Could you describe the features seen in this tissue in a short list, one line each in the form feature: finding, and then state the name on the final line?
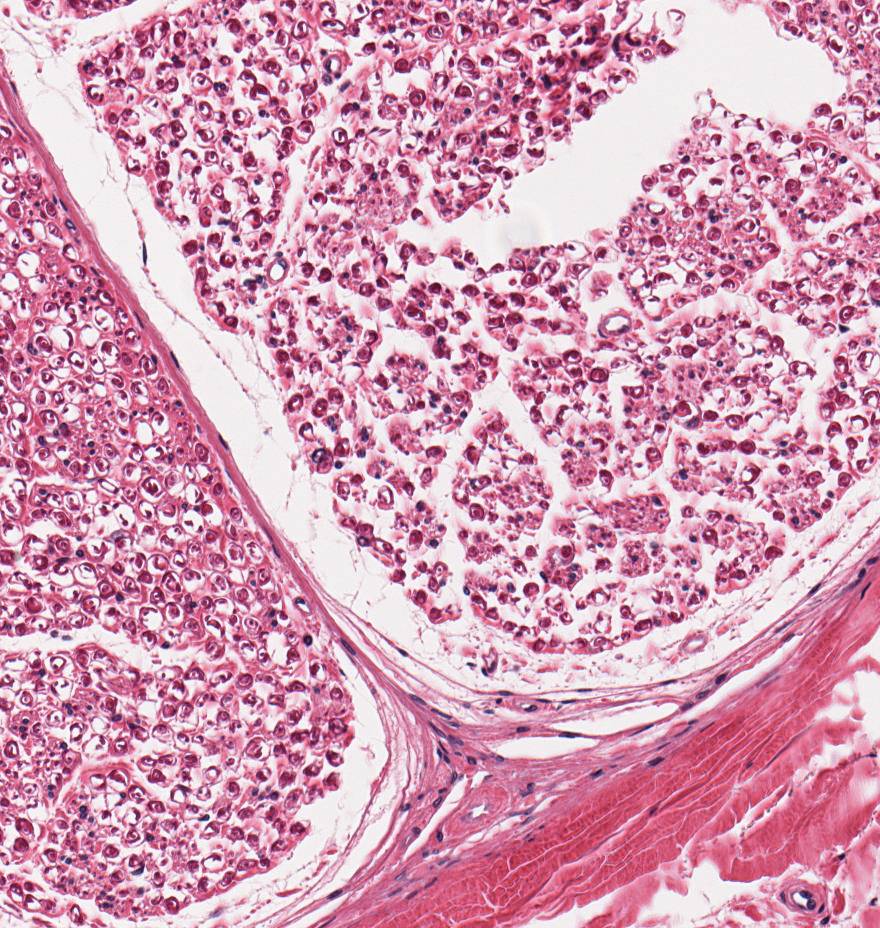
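Bundles: two large and rounded, along the left side and filling the upper right
Fibres: cross-cut rings, larger and smaller mixed within each bundle
Sheath: thin, layered flat cells with elongated dark nuclei bounding each bundle
Between bundles: diagonal band of pale, sparse loose tissue, thin wispy fibres, few nuclei
Name: tibial nerve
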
